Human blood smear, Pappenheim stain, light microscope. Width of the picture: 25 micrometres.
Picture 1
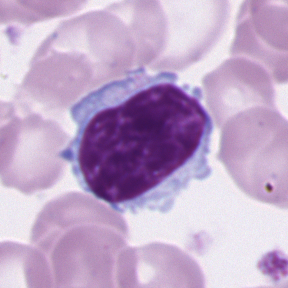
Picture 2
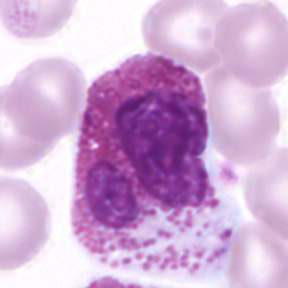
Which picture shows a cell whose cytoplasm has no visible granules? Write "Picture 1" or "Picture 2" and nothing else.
Picture 1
